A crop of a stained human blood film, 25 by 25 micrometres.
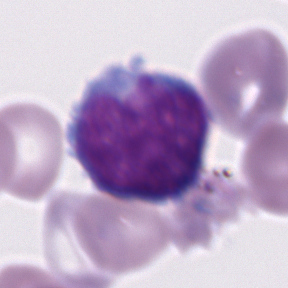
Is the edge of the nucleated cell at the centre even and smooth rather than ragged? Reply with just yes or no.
No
